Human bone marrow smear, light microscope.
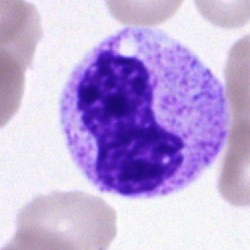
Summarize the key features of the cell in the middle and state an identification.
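An indentation on its right side gives the nucleus a kidney-like shape. The nucleus sits toward the left, leaving a wider band of plentiful, pale lilac cytoplasm on the right. A single small clear vacuole lies at the top edge, beside the nucleus. Name: band neutrophil.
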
